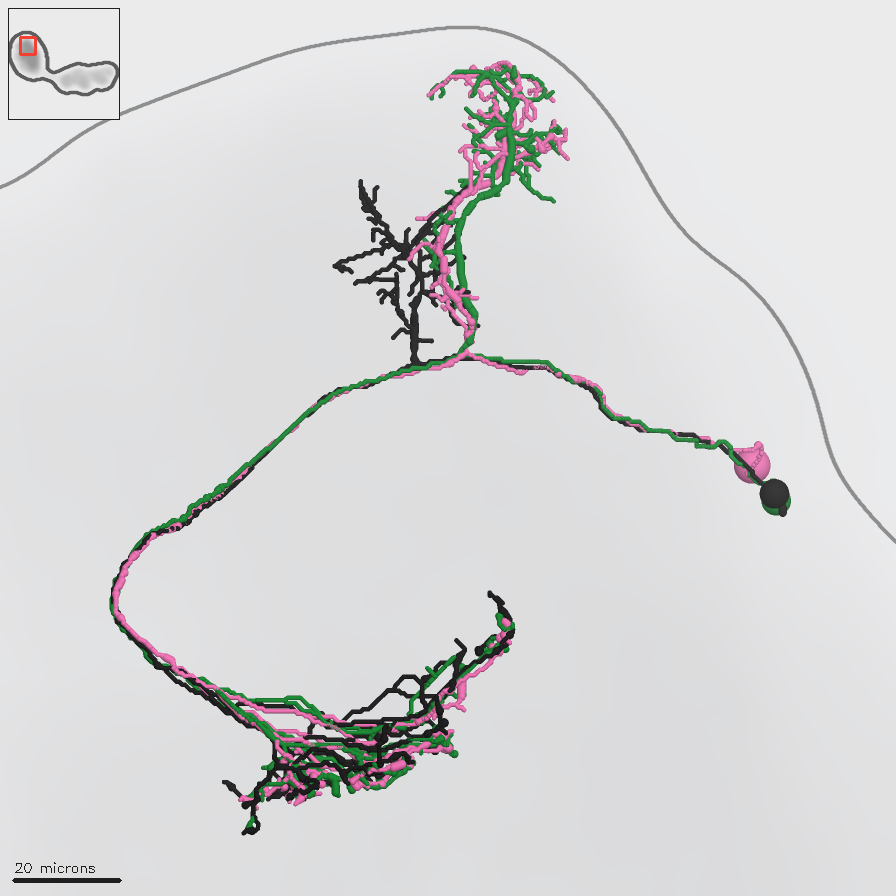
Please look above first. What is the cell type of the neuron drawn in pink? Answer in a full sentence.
The cell type is FB1D.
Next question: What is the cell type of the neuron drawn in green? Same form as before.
The cell type is FB1E_b.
